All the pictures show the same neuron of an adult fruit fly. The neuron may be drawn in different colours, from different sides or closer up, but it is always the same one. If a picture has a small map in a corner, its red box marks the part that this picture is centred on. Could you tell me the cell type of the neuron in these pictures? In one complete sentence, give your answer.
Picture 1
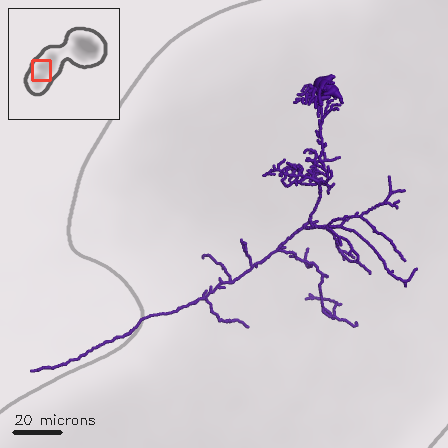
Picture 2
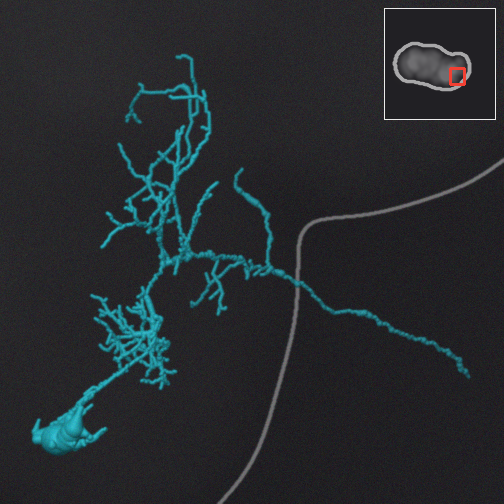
This neuron is an instance of the cell type Acc. ti flexor MN.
